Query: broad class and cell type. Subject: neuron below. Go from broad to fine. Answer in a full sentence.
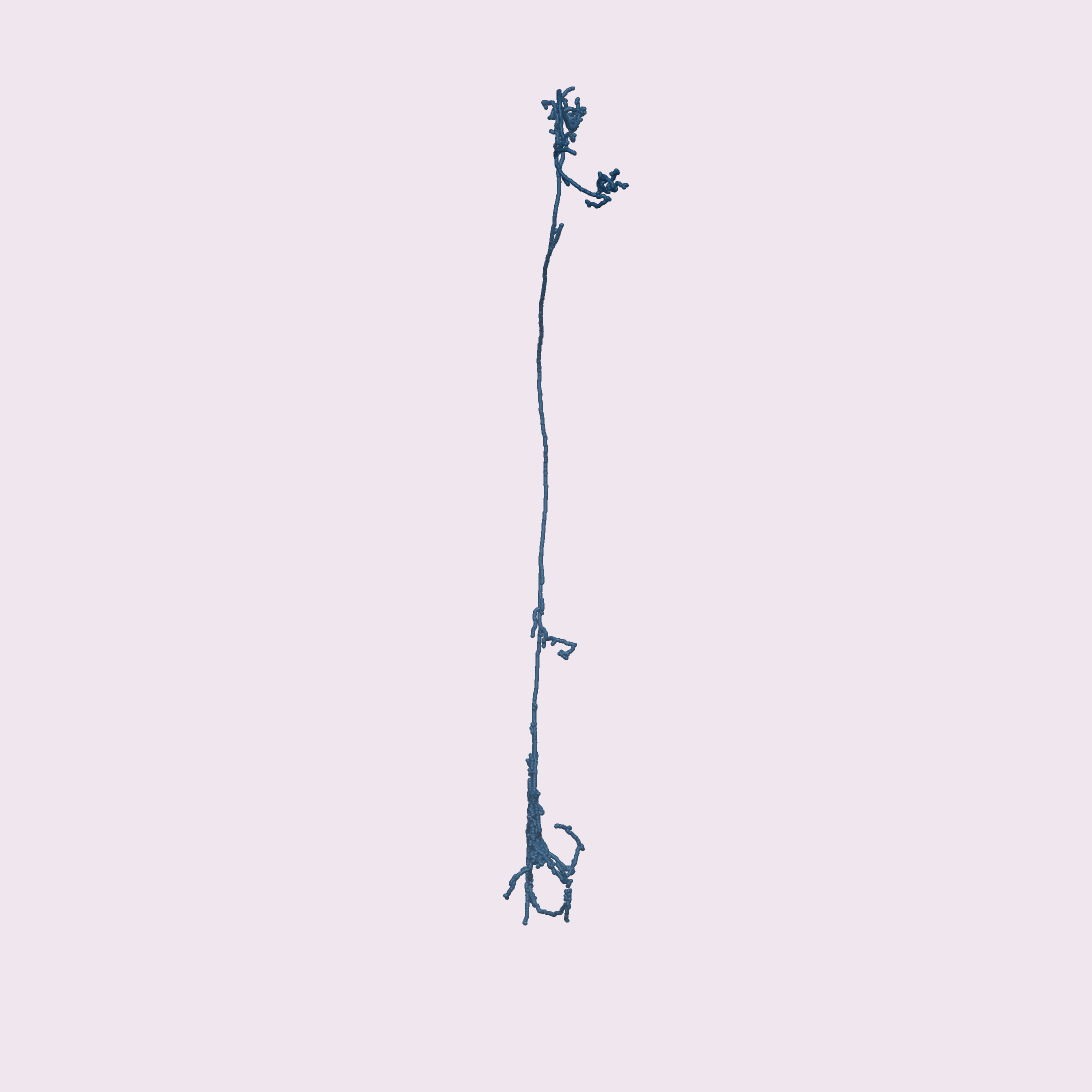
An ascending neuron, type ANXXX136.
